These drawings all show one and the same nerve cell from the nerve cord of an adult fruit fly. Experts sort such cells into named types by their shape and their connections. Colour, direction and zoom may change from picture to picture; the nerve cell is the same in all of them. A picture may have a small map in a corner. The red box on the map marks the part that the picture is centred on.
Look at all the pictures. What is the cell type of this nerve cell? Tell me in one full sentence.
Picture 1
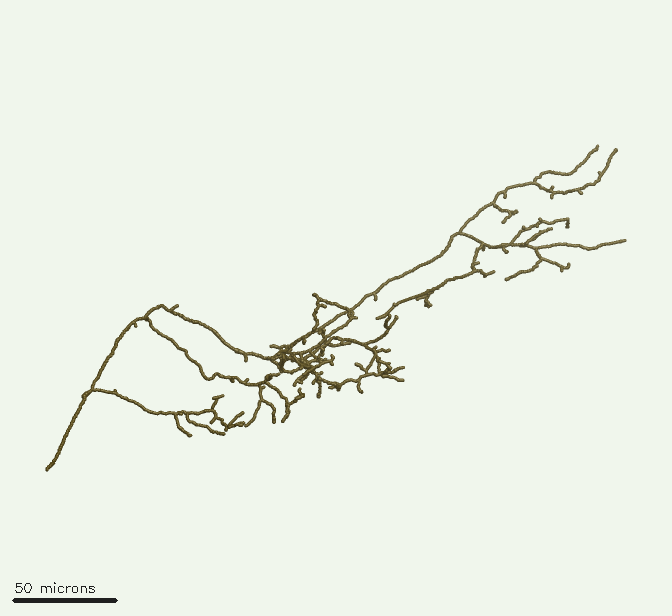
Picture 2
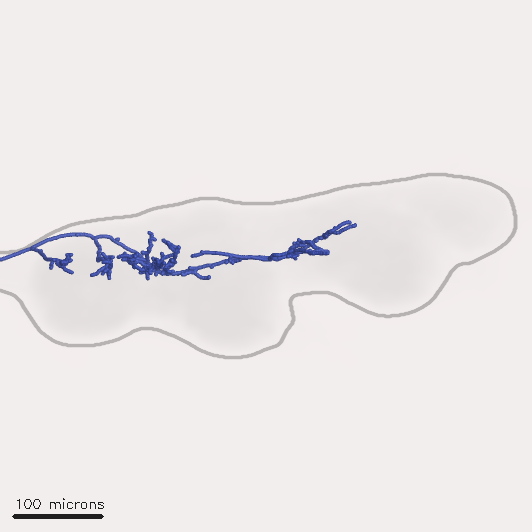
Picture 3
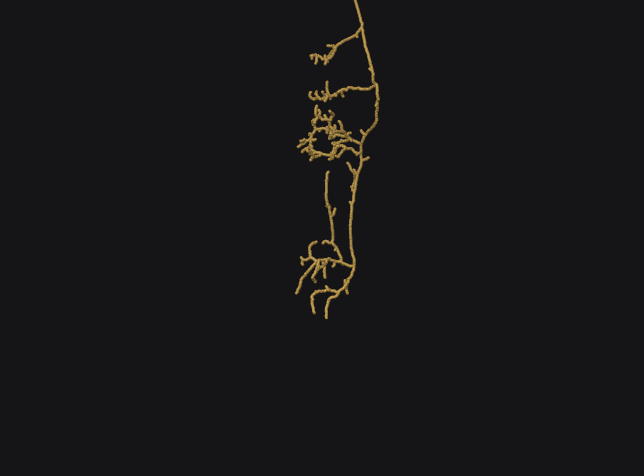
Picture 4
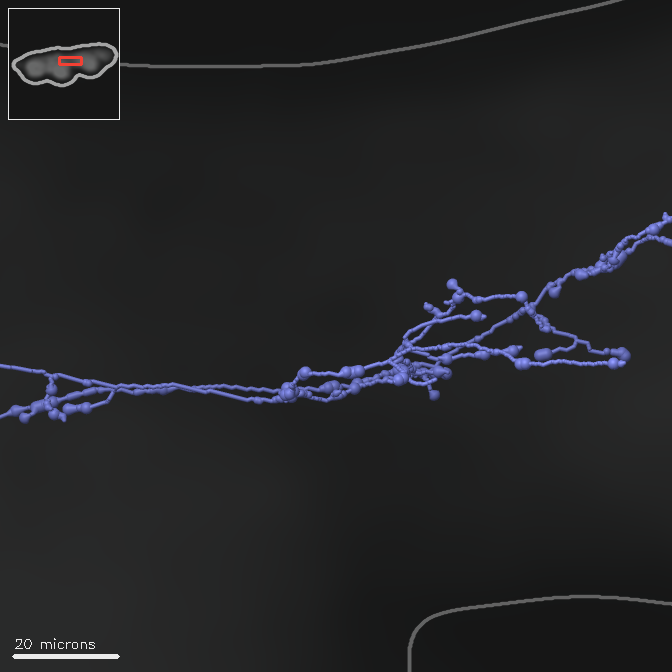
The cell type name DNge053 applies to this nerve cell.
